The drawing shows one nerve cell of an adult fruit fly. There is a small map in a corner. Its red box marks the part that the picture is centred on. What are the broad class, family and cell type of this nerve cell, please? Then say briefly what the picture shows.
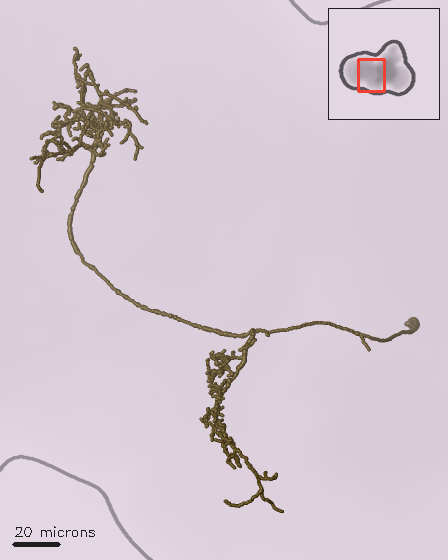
This is a central-brain intrinsic neuron. The family is hemilineage CREa1_ventral. The cell type is mAL_m8. From top to bottom in the picture it spans about 200 microns. The picture shows dozens of branch ends.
